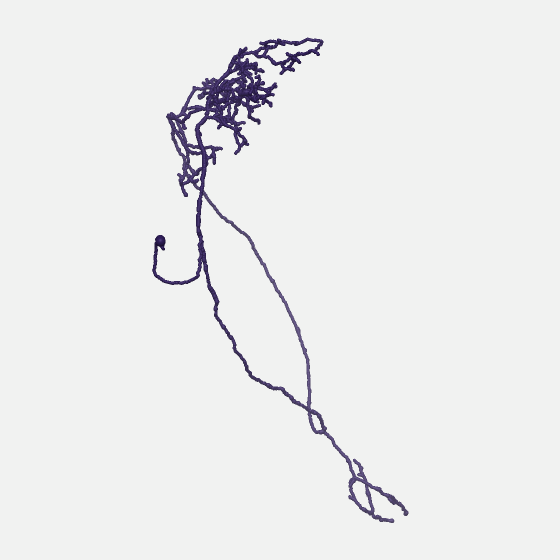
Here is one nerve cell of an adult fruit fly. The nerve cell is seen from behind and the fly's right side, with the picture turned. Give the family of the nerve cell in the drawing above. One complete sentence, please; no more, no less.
The nerve cell is counted in family hemilineage DM2_central.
